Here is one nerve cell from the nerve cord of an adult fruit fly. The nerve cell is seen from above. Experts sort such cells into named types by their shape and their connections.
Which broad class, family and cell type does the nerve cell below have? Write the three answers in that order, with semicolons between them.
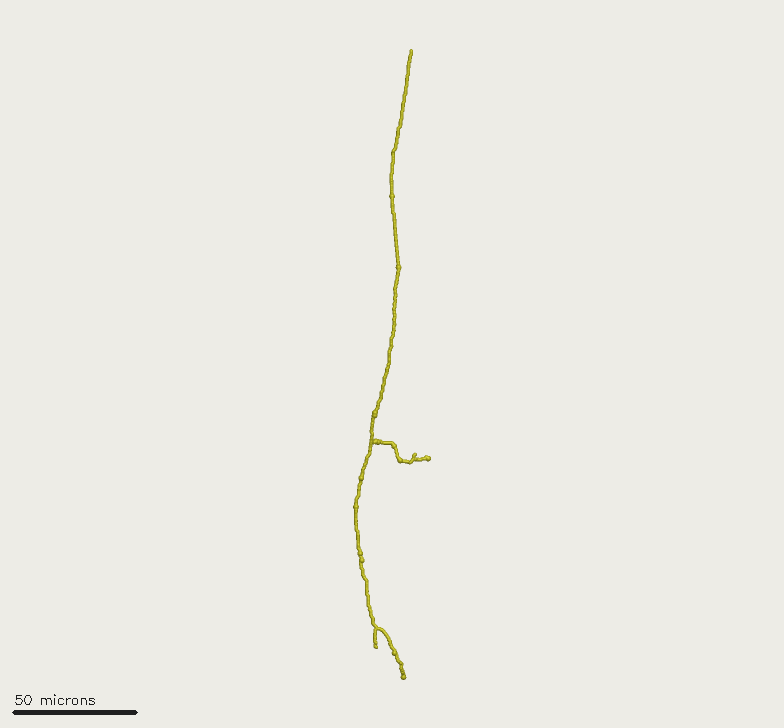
descending neuron; hemilineage MX3; DNg106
